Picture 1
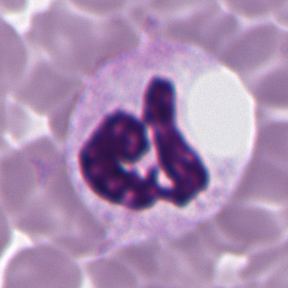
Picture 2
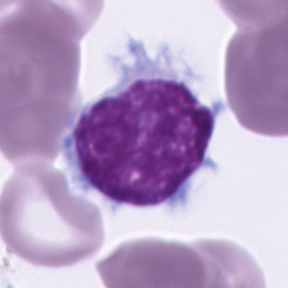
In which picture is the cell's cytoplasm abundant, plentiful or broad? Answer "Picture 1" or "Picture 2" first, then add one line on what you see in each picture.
Picture 1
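What picture 1 shows: The cytoplasm is plentiful and pale pinkish-lilac.
What picture 2 shows: The cytoplasm forms only a narrow rim around the nucleus.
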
